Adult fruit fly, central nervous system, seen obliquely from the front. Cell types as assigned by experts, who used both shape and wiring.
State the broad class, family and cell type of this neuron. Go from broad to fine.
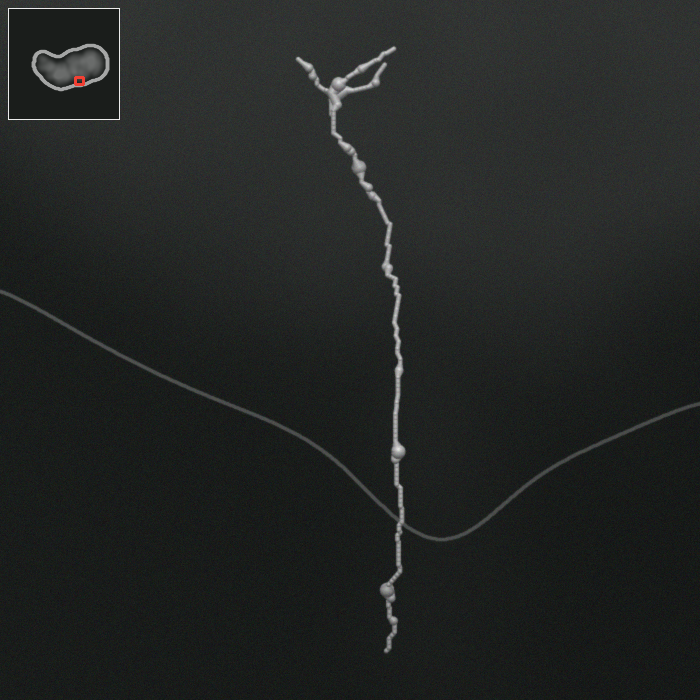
sensory neuron entering the brain; class mechanosensory; BM_InOm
